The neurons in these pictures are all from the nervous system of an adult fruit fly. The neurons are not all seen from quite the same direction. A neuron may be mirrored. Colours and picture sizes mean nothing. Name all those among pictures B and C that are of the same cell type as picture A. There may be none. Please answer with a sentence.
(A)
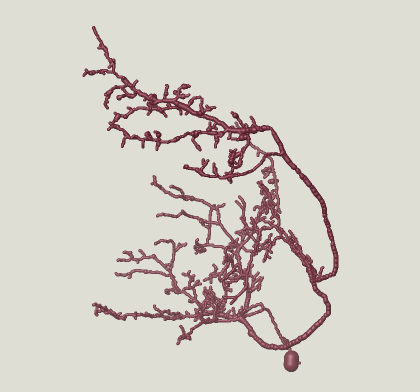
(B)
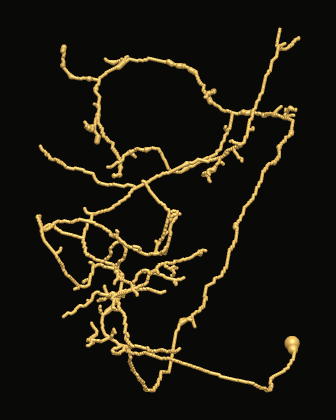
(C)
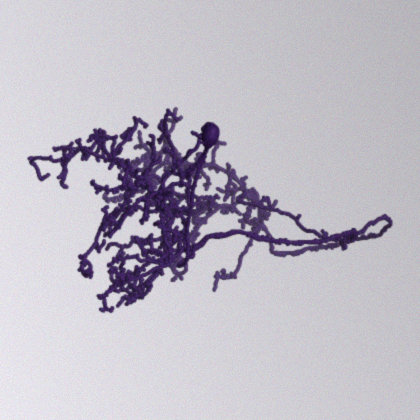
Picture C is of the same cell type.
